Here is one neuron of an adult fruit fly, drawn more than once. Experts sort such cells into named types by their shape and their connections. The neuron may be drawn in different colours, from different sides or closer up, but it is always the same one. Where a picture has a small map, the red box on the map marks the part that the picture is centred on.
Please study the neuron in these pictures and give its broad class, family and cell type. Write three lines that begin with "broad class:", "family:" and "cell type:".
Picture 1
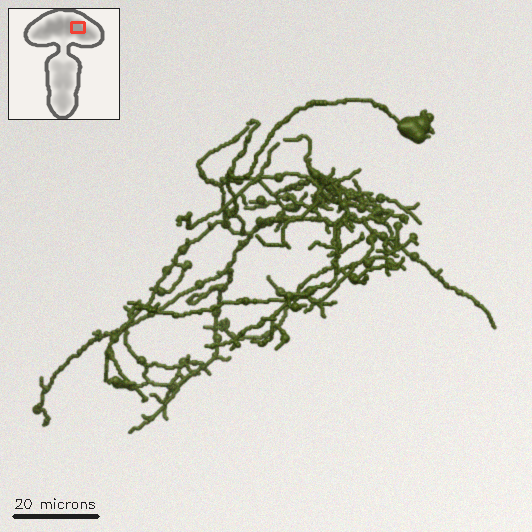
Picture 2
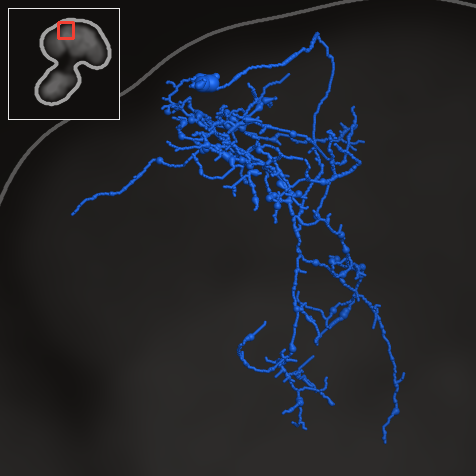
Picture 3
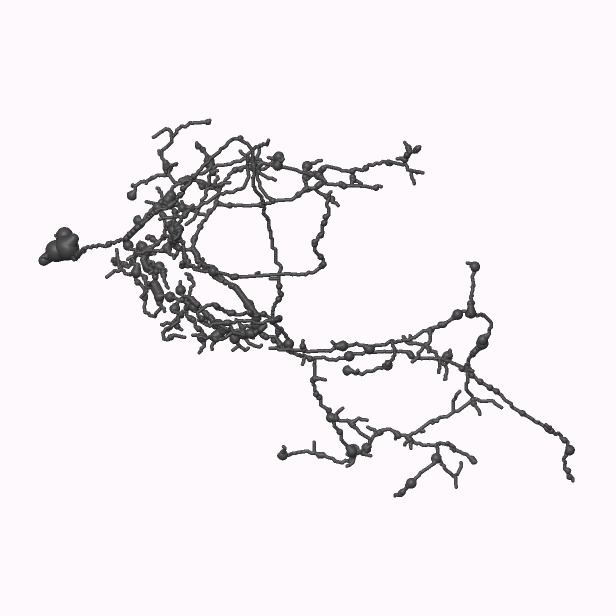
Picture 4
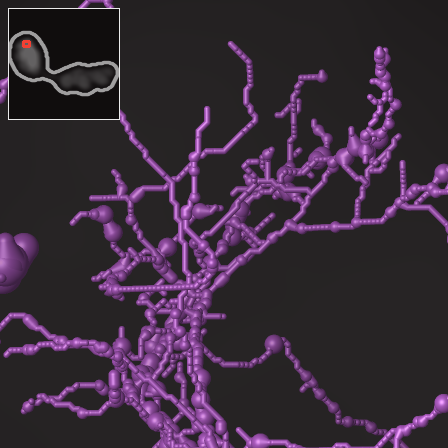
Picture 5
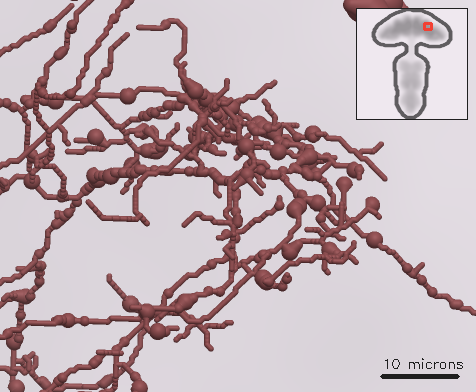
broad class: central-brain intrinsic neuron
family: hemilineage SLPad1_anterior
cell type: SLP122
